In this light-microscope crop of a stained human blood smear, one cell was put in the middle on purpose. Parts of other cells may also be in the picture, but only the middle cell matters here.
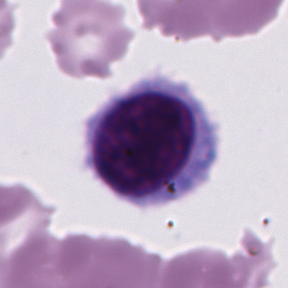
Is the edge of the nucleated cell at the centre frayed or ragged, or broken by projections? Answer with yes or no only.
Yes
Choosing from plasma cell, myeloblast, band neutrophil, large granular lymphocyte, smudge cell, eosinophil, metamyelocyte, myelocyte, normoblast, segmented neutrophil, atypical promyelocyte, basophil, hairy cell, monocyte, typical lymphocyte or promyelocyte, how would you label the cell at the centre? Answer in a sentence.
The cell featured at the centre of this crop is a hairy cell.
